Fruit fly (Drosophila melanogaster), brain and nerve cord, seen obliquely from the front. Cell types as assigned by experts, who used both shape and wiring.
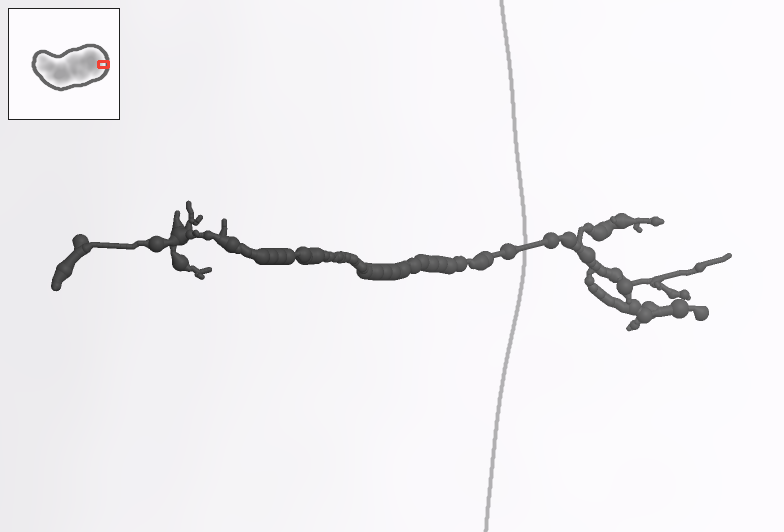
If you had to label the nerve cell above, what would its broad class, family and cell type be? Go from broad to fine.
optic-lobe intrinsic neuron; L; L4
